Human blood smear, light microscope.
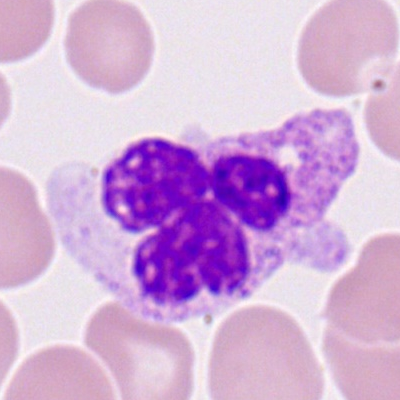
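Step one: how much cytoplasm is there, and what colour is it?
It is abundant and pale lilac.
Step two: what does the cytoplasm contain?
Fine pinkish-purple granules are scattered through it, with one small clear vacuole in the upper right.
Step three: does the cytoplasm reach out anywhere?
Yes, pale blunt extensions project to the left and to the lower right.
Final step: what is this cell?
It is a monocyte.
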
